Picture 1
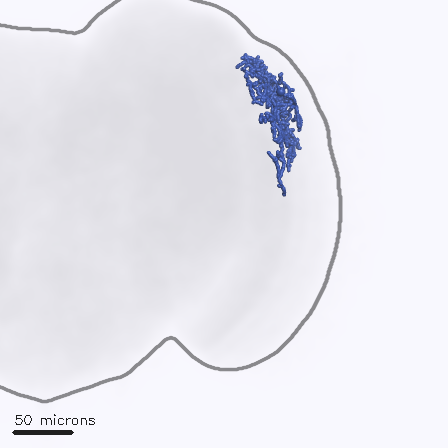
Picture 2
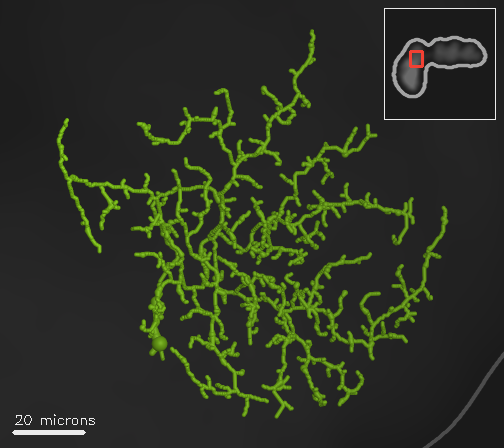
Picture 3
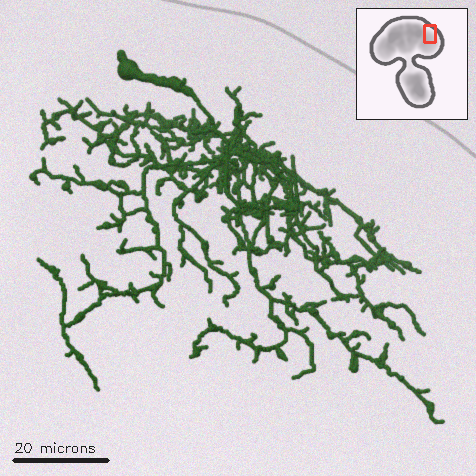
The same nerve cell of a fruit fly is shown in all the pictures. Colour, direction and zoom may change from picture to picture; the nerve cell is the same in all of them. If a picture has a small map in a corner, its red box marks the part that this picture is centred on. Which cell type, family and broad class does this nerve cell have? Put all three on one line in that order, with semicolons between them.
Dm20; Dm; optic-lobe intrinsic neuron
